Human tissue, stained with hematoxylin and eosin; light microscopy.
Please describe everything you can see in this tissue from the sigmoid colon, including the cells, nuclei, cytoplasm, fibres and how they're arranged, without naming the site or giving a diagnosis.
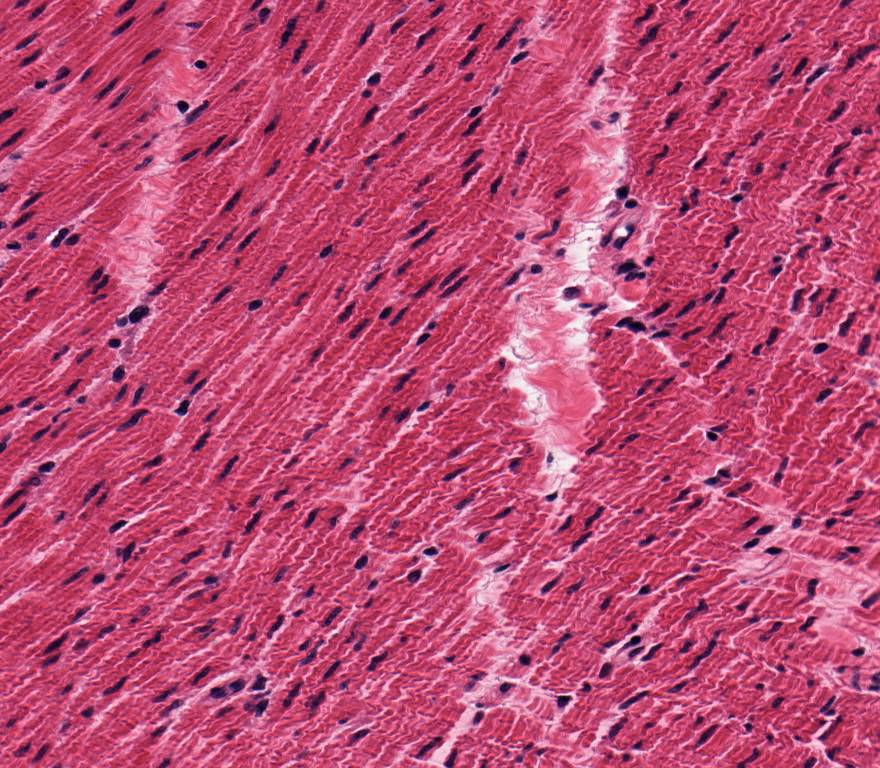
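Fibres: wavy outline along their length. Cytoplasm deep red-pink. Oval nuclei central within each fibre, long axis along the fibre. Nuclei dark purple, evenly scattered across the field.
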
